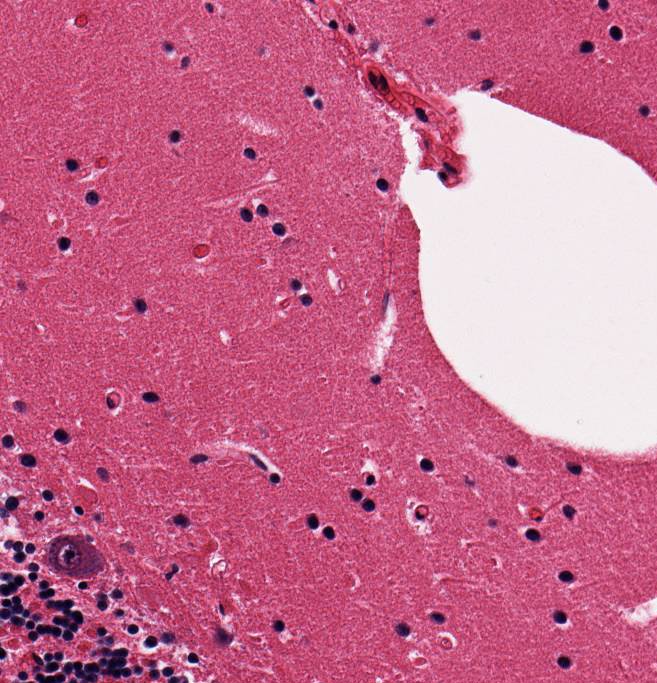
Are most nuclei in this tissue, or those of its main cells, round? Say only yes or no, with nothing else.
Yes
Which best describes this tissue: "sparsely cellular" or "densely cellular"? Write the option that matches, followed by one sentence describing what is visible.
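Sparsely cellular. Most of the field is a finely fibrillar pink neuropil with only sparse, scattered small round dark nuclei.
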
